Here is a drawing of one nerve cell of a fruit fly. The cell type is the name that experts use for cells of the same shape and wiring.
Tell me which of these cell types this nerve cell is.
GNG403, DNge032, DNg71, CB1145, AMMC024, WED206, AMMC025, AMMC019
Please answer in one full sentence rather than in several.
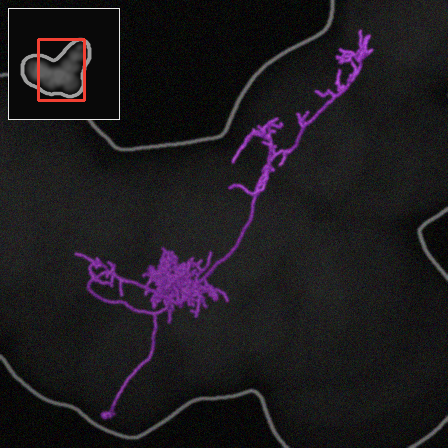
It is to cell type DNg71 that the nerve cell belongs.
